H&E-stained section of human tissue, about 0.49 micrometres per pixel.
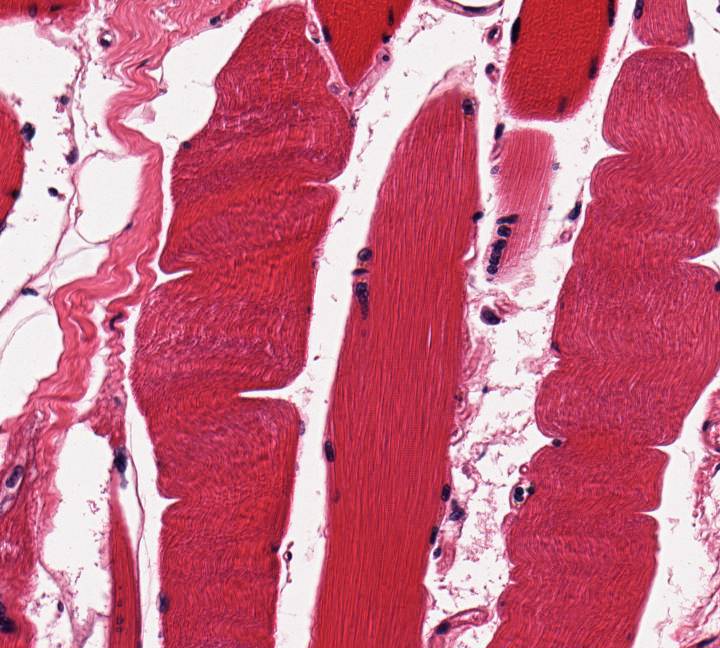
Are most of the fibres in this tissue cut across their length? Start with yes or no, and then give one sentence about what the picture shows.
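No. Several long, unbranched, deeply eosinophilic muscle fibres run roughly top to bottom across the field.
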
